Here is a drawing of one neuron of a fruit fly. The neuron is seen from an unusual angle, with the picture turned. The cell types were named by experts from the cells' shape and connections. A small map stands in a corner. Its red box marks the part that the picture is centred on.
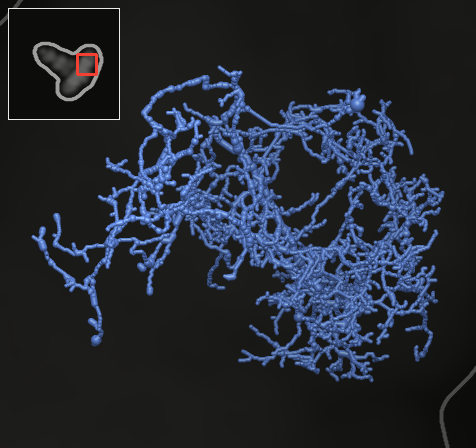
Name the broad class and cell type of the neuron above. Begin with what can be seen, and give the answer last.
Its cell body lies at the upper right of the picture. More than a hundred branch ends can be seen. It is a central-brain intrinsic neuron. Its cell type is AVLP053.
